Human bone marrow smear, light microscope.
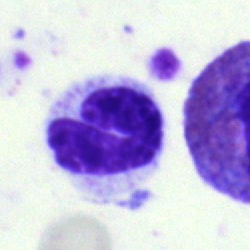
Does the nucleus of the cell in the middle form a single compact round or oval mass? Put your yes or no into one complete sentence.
No, the nucleus has been drawn out into a curved band lacking separate lobes.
